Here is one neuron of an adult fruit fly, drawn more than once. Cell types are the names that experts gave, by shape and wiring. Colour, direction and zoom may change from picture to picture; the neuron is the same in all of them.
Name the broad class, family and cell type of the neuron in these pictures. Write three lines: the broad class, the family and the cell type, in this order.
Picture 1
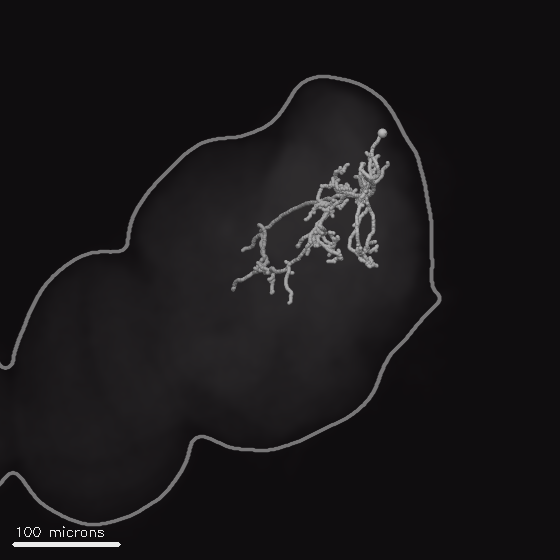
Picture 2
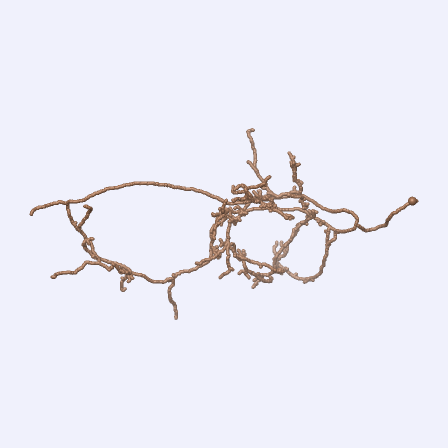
central-brain intrinsic neuron
hemilineage LHl1
AVLP760m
